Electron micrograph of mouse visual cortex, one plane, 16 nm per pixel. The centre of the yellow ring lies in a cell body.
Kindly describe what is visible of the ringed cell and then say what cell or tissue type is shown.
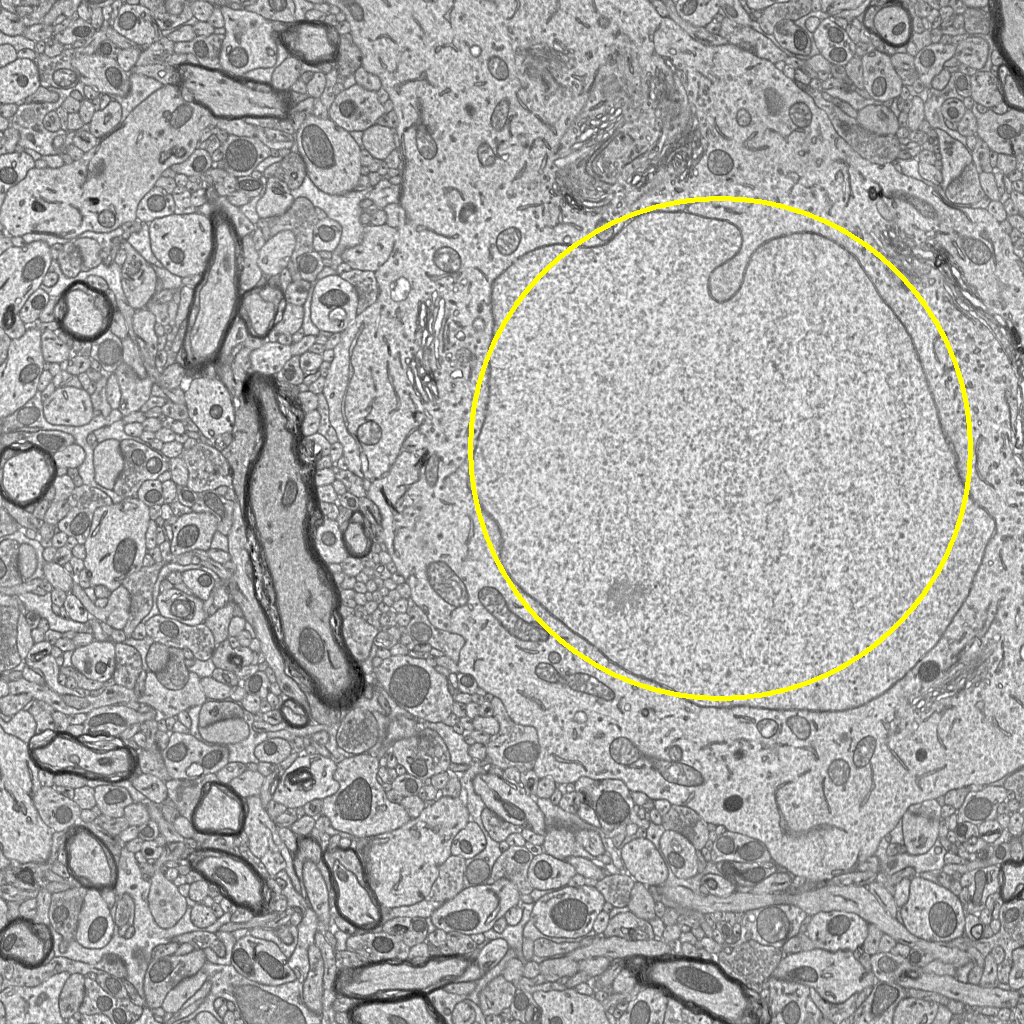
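Nucleus roughly round. Envelope: single deep, narrow infolding at top. Stacked Golgi membranes in cytoplasm, right of nucleus. Elongated mitochondria in cytoplasm, lower left of nucleus. Ringed cell: excitatory neuron.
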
